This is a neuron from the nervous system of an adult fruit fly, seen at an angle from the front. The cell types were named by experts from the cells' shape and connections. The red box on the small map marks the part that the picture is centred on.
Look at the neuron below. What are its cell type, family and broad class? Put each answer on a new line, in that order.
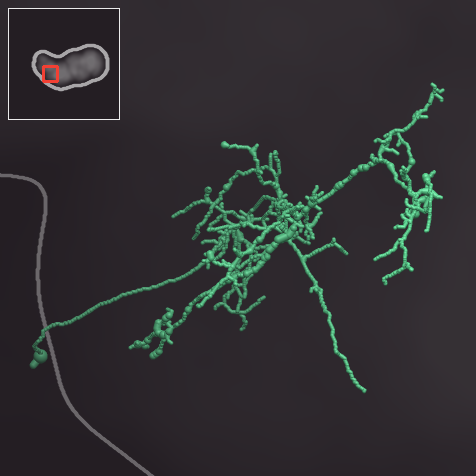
IN21A087
hemilineage 21A
nerve-cord intrinsic neuron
